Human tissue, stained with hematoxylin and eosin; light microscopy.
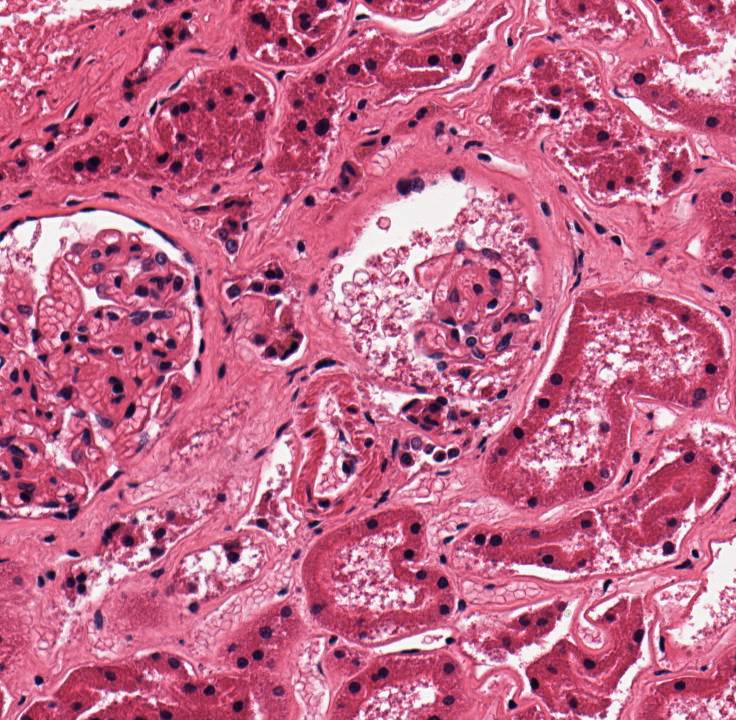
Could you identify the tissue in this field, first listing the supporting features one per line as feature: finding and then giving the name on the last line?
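Glomeruli: two, one at the left edge and one in the centre, among closely packed tubules
Central tuft: small, lying against the right side of a wide Bowman's space
Glomerular surround: a thick, layered band of pink fibrous tissue around the central one
Tubules: mostly cuboidal cells, deeply eosinophilic granular cytoplasm, round dark nuclei
Name: renal cortex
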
